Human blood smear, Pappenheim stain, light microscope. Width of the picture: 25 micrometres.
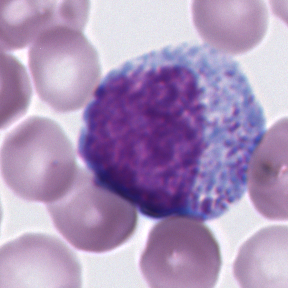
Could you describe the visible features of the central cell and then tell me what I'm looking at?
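Outline roughly round, edge slightly angular. Nucleus toward the left side. Chromatin finely stippled, not coarsely clumped. Scattered reddish-purple granules in the cytoplasm. Promyelocyte.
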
